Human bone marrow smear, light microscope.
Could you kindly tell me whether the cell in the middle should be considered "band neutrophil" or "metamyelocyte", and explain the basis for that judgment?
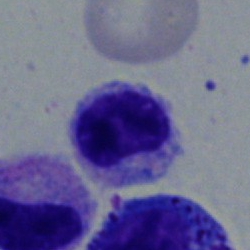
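The answer is metamyelocyte, not band neutrophil. Nucleus: fills most of the cell, with dense, dark purple chromatin. Cytoplasm: widest at the lower right, holding faint, fine purplish granules.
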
